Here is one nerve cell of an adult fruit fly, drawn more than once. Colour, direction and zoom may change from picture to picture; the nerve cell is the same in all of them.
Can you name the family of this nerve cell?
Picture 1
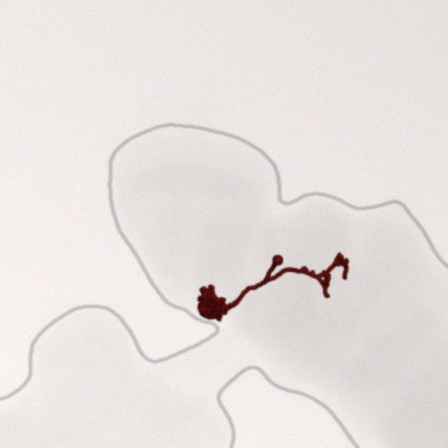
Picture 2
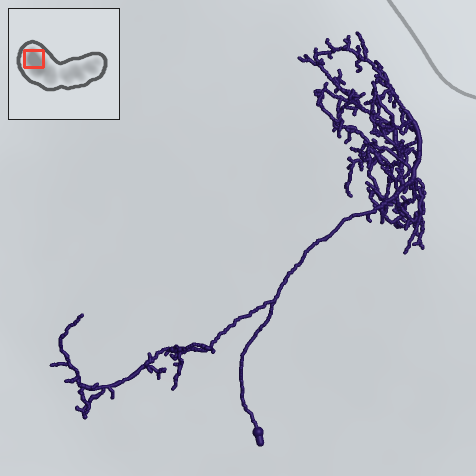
LC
